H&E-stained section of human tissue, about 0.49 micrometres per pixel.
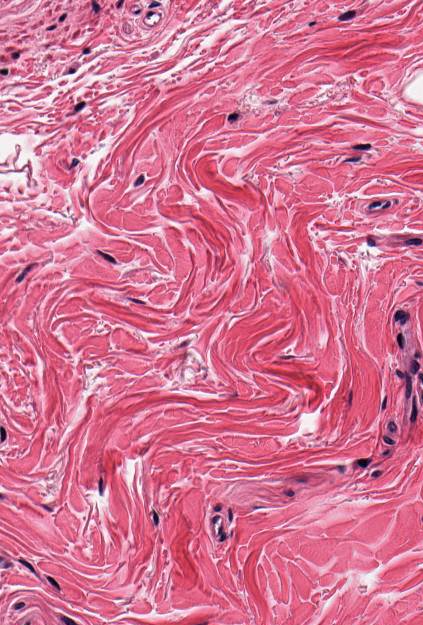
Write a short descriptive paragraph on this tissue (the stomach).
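The collagen bundles are wavy along their length. Sparse nuclei, dark, thin and elongated, lie scattered between them. Fibres toward the upper left are finer and looser than centrally. Small vessels lined by a few nuclei lie at the right edge and near the lower centre.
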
